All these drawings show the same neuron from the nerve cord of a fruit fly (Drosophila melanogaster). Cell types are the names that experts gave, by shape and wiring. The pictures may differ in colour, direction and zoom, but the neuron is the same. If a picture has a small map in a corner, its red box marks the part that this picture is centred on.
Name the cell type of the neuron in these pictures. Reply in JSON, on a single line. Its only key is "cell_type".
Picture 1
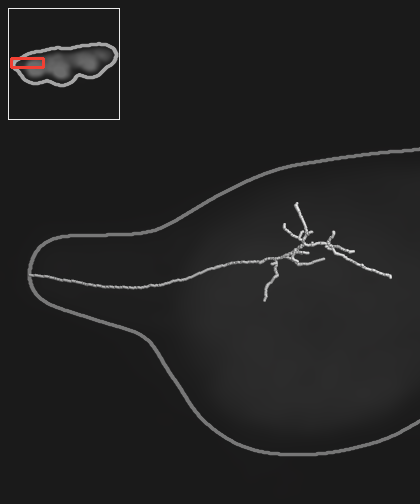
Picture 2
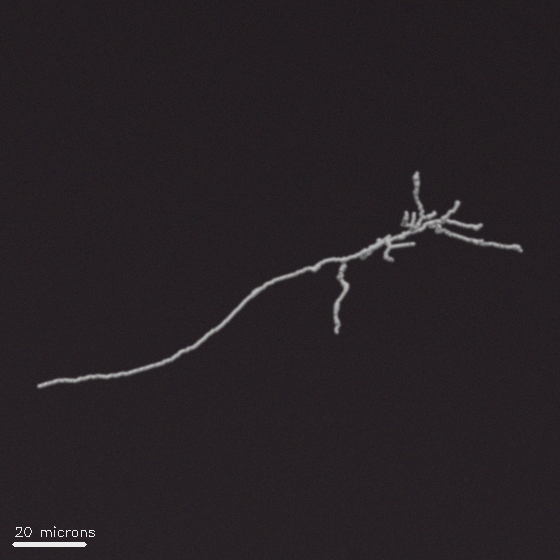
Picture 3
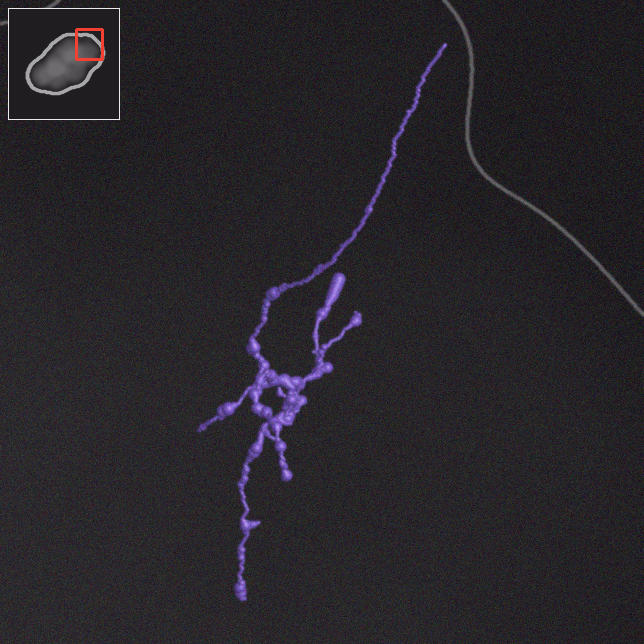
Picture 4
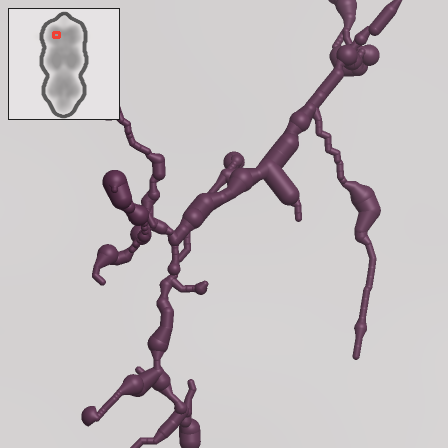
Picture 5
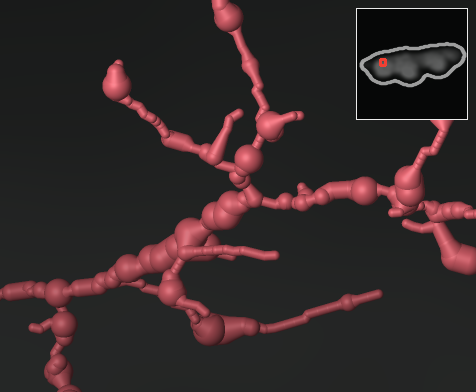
{"cell_type": "DNge174"}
